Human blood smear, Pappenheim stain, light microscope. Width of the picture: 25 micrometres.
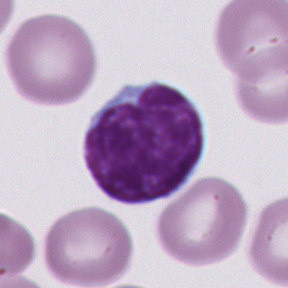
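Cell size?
About 11 micrometres across; about 1.25 times as wide as a red cell lying whole in the picture.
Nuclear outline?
Notched in its upper edge.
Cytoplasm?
Only a thin rim, widest at the upper left; the nucleus fills about 90% of the cell's area.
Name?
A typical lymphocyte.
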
